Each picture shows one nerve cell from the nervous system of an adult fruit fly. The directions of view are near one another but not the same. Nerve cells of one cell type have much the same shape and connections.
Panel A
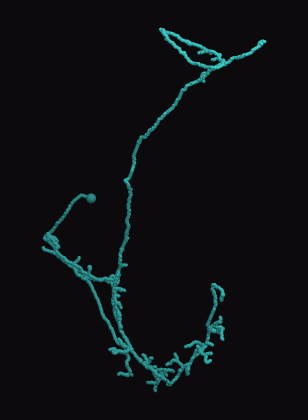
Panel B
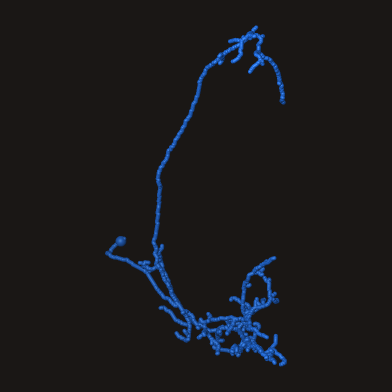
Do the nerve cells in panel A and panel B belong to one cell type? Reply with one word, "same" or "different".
different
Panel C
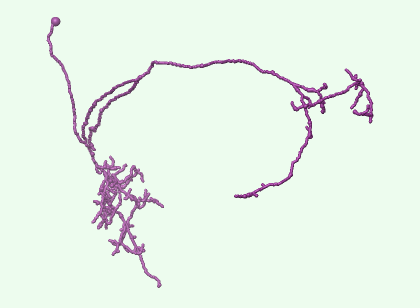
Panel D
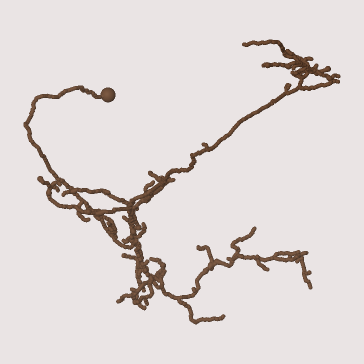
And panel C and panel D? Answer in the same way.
different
